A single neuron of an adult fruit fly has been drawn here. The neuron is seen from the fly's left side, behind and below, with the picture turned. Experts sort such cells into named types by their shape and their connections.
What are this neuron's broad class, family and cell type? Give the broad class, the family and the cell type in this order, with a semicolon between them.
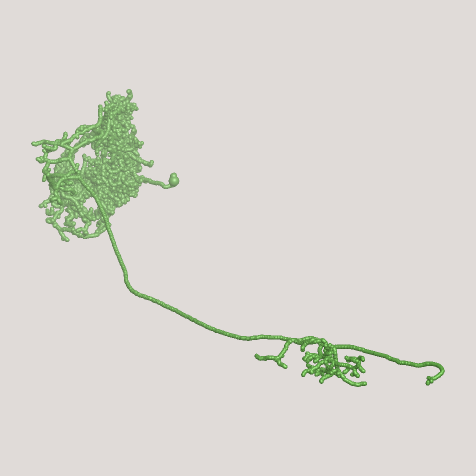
descending neuron; DNp; DNp103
